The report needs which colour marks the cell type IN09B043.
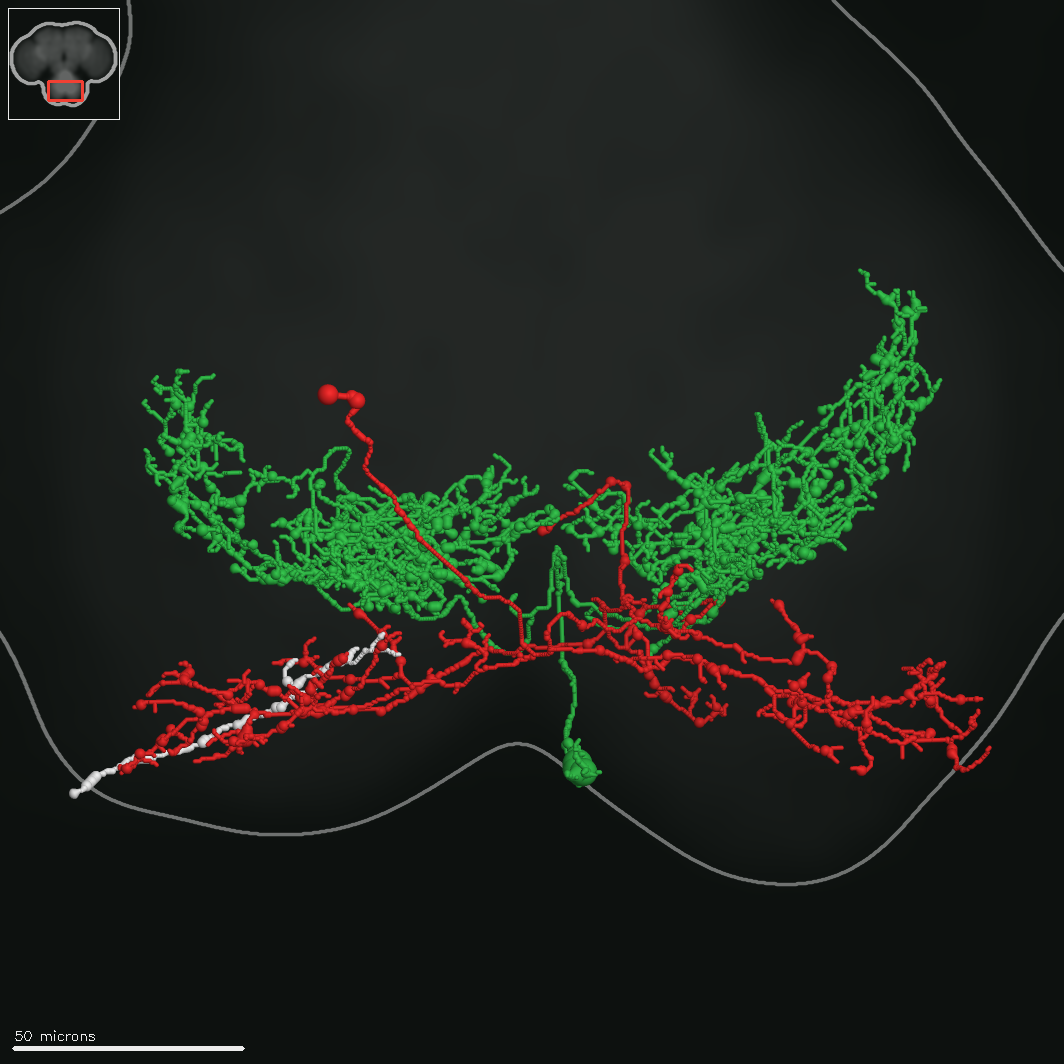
red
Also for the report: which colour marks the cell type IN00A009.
green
